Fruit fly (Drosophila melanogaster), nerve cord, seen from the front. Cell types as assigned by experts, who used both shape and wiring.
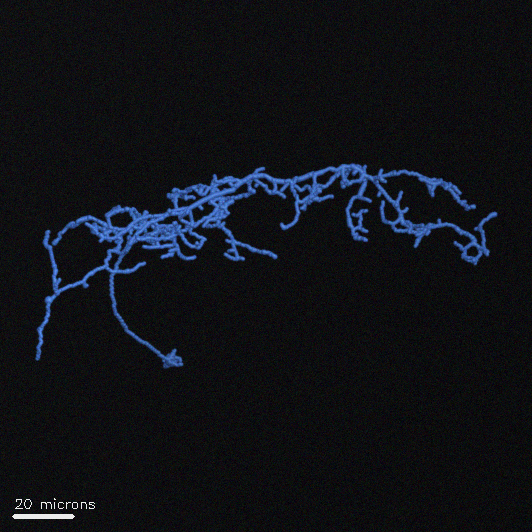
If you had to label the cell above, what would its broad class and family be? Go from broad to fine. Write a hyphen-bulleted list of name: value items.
- broad class: nerve-cord intrinsic neuron
- family: hemilineage 03B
